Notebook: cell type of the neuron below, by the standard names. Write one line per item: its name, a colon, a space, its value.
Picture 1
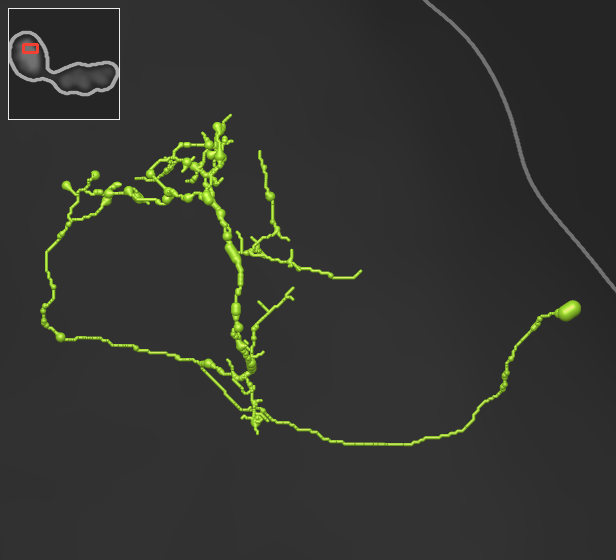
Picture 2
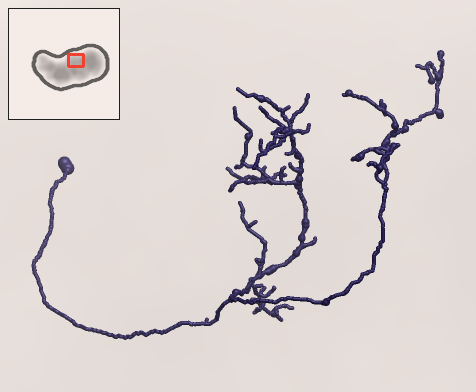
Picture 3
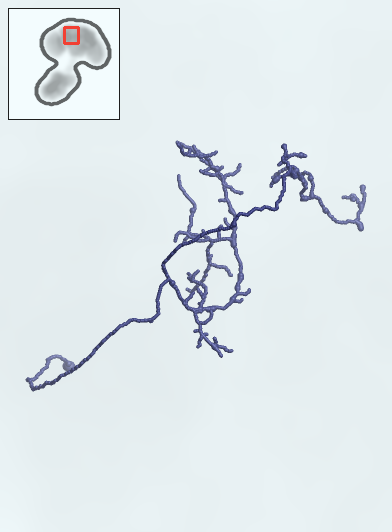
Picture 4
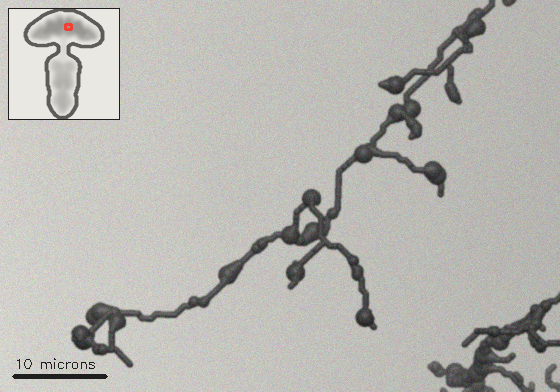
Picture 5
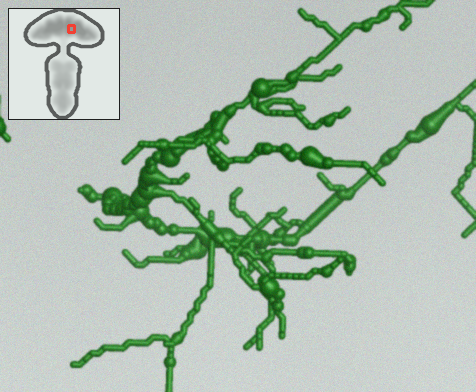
cell type: CL292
